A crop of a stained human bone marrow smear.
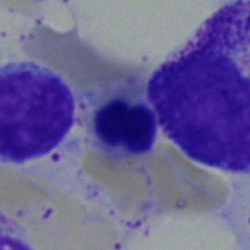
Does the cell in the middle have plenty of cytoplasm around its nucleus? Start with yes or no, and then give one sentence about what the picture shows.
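No. The cytoplasm is a scant, pale bluish-grey rim around the nucleus.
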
